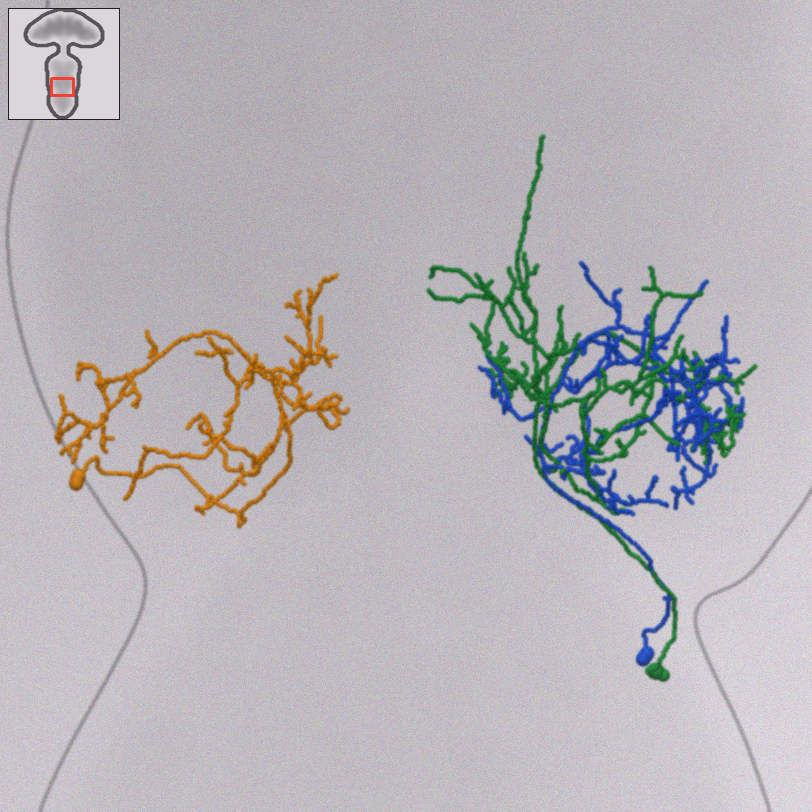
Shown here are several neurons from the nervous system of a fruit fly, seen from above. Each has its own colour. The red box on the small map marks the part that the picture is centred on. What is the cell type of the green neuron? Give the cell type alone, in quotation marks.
"IN21A040"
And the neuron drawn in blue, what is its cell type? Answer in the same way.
"IN21A085"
